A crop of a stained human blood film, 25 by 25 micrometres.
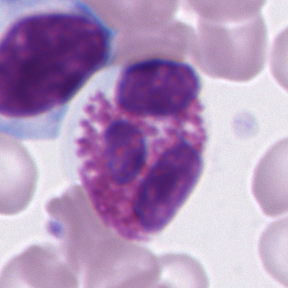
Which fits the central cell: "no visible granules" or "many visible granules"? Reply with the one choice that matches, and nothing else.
Many visible granules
